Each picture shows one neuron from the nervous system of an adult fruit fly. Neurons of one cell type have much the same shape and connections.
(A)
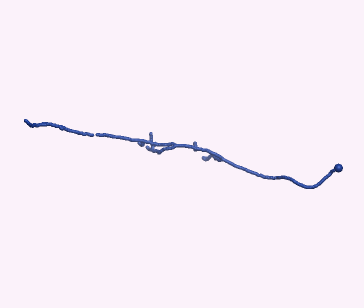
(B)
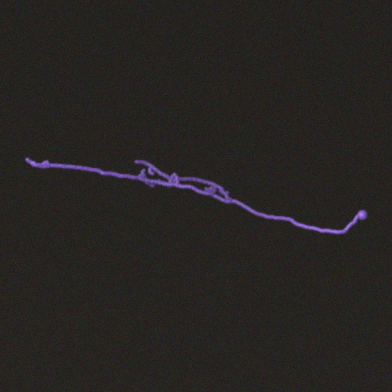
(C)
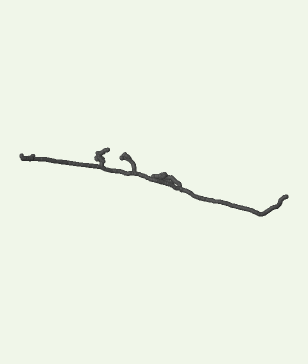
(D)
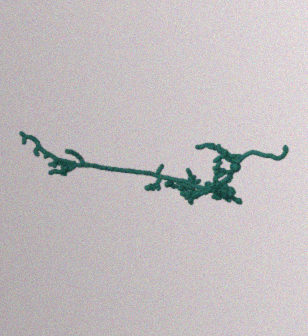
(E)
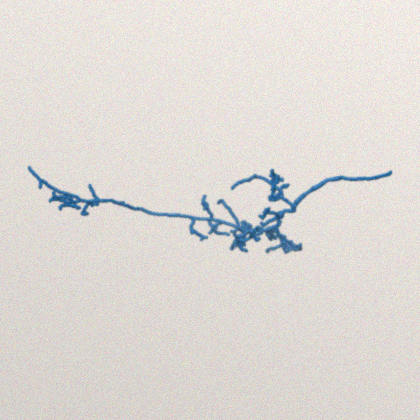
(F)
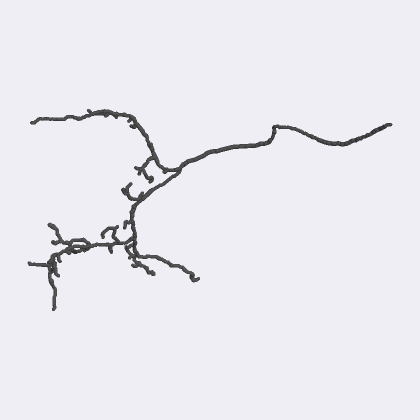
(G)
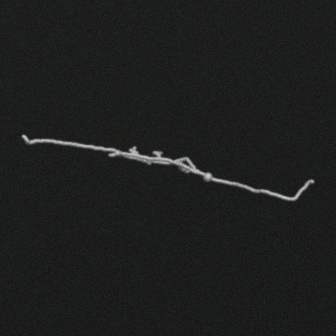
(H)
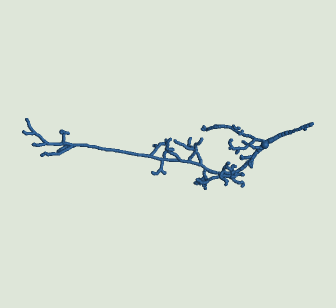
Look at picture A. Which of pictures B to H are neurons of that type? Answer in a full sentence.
Picture B, picture C and picture G are of the same cell type.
